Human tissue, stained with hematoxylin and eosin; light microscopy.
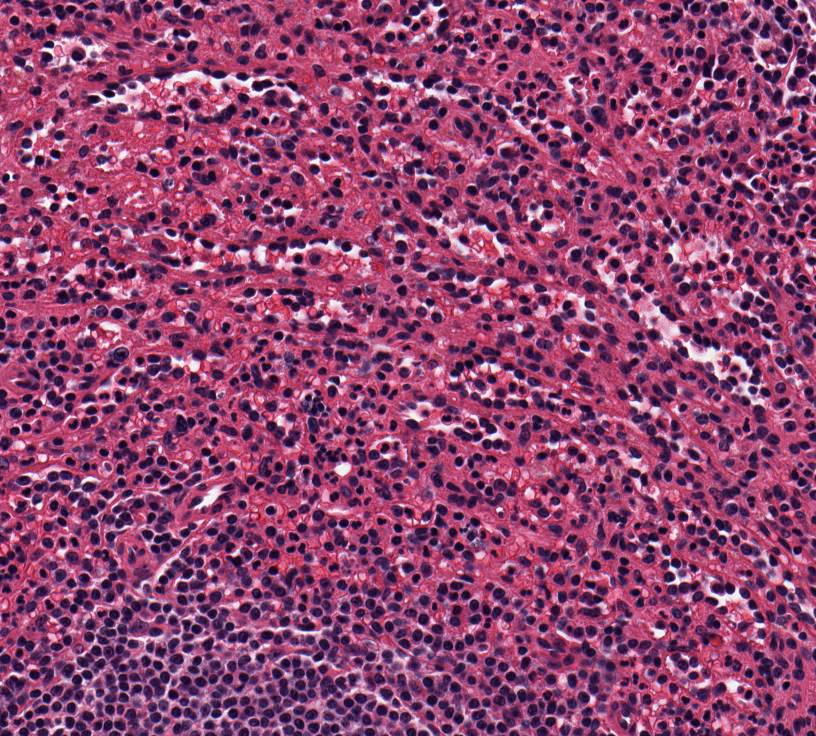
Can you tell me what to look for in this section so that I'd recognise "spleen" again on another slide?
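This section is spleen. Start along the lower left edge, where small round dark nuclei with very little cytoplasm crowd tightly together, consistent with small lymphocytes.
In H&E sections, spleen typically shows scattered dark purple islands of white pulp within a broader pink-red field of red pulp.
That dark lower left zone goes with the dark purple of white pulp, and the cords in the upper half, with their strongly pink background between the nuclei, go with the pink-red field. Cells in the cords have more pink cytoplasm around their round nuclei than the small lymphocytes do. The whole field is densely packed with cells, and there is no fat in it.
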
